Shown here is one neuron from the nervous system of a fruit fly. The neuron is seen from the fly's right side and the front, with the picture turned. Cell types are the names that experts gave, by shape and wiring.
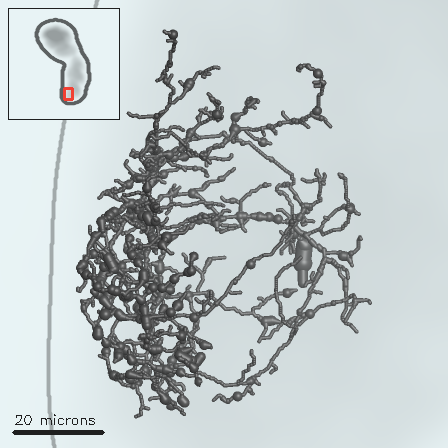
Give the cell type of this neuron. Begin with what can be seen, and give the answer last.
From top to bottom in the picture it spans about 90 microns. The picture shows more than a hundred branch ends. It is a nerve-cord intrinsic neuron. It is of cell type INXXX297.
